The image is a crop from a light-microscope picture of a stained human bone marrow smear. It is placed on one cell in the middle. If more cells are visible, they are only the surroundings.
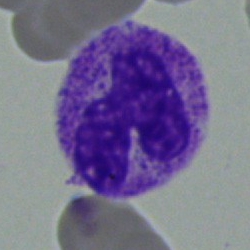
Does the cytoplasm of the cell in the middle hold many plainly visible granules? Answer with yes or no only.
Yes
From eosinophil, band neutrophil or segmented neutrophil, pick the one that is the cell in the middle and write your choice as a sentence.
In the centre of this crop there is a band neutrophil.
